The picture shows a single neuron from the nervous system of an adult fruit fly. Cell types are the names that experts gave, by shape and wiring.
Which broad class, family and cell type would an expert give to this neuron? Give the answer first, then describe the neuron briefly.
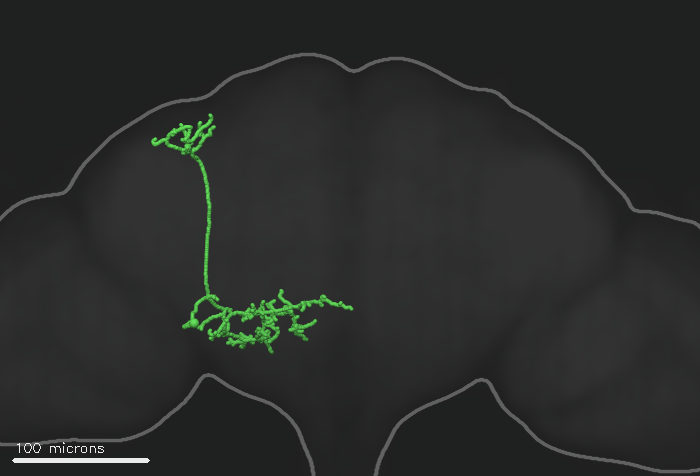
It is a central-brain intrinsic neuron. The family is hemilineage DL1_ventral. The cell type is AOTU053. It is in the brain and does not reach the nerve cord. From top to bottom in the picture it spans about 180 microns.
